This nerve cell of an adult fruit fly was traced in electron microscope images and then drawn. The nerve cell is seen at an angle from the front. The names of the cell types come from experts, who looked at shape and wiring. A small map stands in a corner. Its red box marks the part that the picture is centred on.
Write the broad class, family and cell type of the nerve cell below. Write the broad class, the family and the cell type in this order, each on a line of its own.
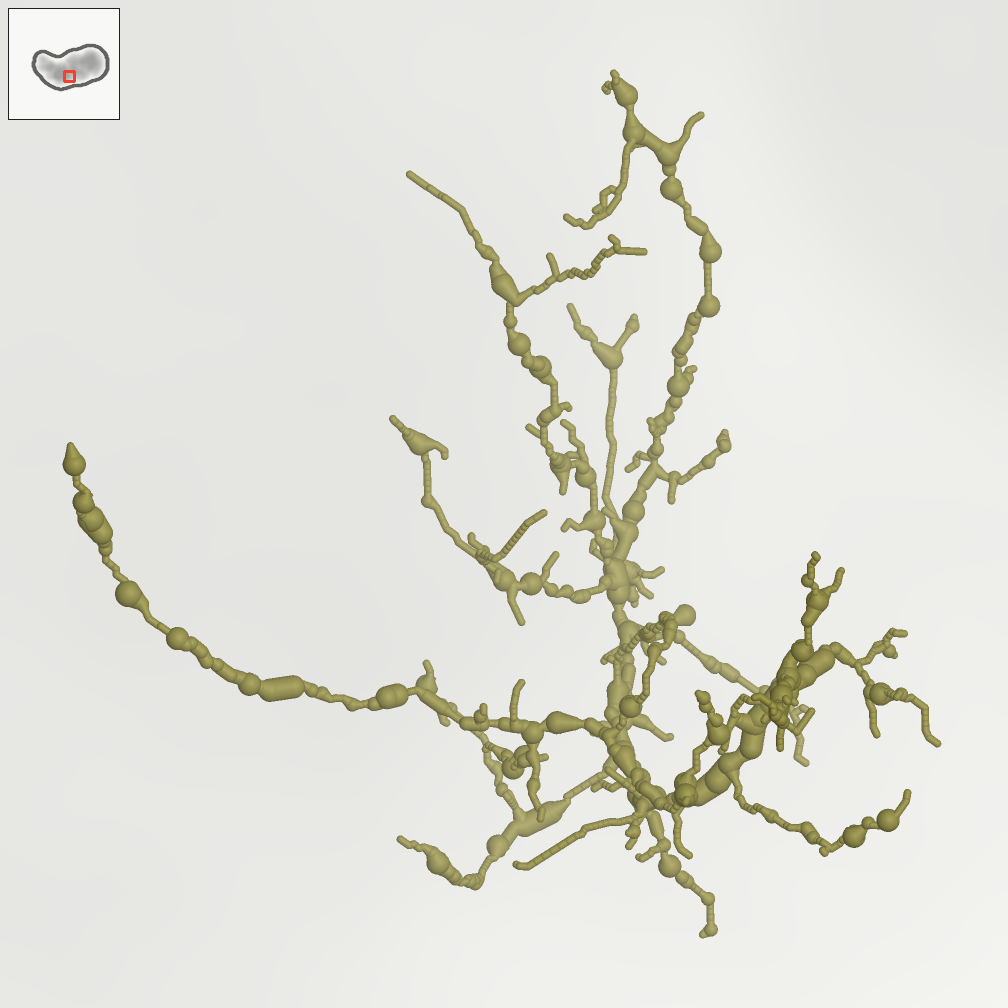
nerve-cord intrinsic neuron
hemilineage 20A.22A
IN20A.22A071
